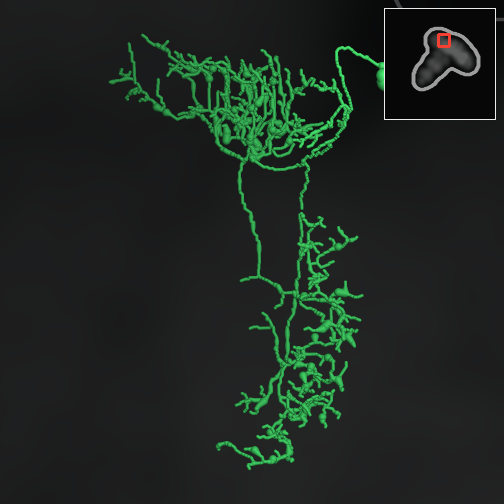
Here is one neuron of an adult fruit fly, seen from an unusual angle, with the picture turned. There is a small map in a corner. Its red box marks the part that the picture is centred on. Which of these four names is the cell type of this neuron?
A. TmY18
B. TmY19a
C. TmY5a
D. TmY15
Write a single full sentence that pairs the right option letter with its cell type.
It is option B, TmY19a, that gives the cell type of the neuron.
